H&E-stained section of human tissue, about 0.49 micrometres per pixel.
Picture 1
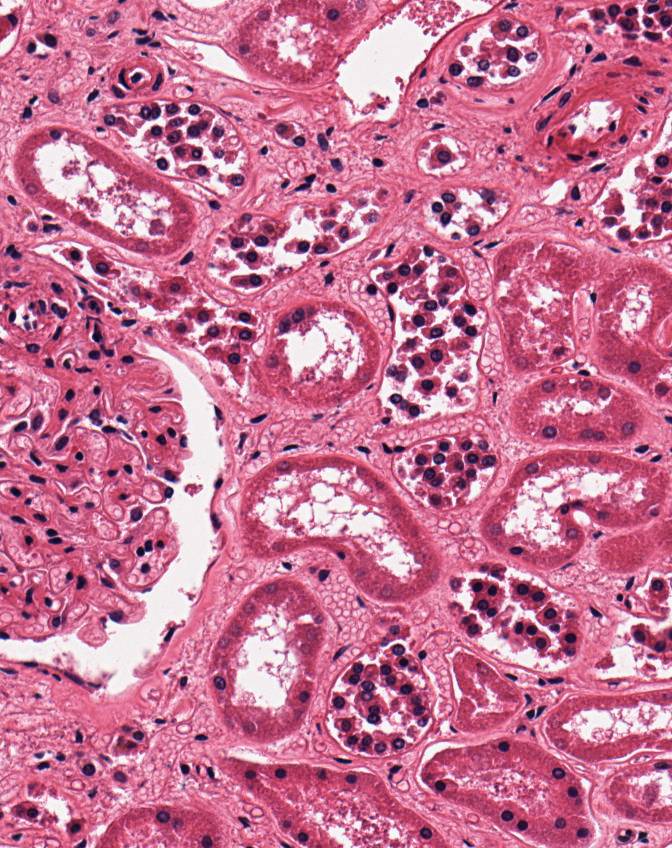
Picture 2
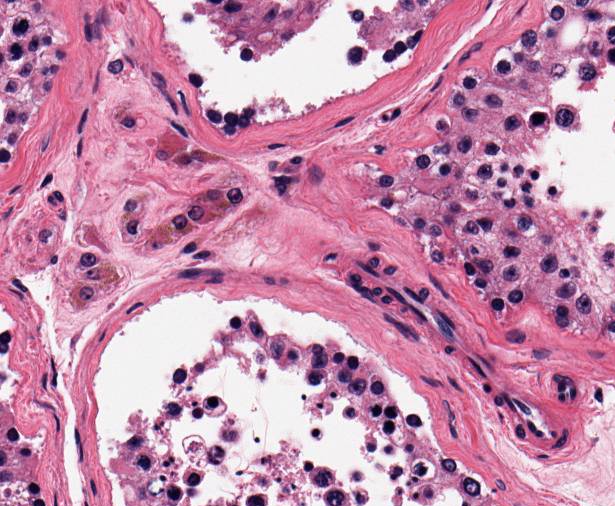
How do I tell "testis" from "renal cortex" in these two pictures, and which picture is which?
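Renal cortex appears in picture 1 and testis in picture 2. Picture 1 has a glomerulus at the left edge, in the middle third. Many tubules have thick, deeply pink cuboidal cells with one row of round basal nuclei and pale, frothy pink luminal material. Picture 2 shows rounded tubules cut across, separated by pink interstitium; their cells have round, dark nuclei, several loose in the lumen. At centre-left, the interstitium holds polygonal Leydig cells with abundant eosinophilic cytoplasm and round central nuclei, several with golden-brown granular pigment.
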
